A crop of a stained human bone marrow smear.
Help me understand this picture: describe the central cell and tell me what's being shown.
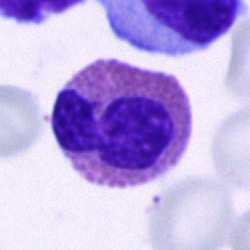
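Outline round, smooth. Nucleus positioned toward lower left. Cytoplasm without vacuoles. Cell: eosinophil.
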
